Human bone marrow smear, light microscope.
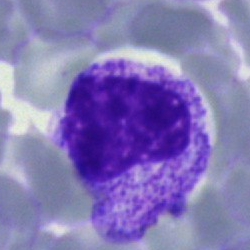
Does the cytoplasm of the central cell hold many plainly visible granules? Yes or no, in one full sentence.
Yes, visible granules are present in great number in its cytoplasm.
